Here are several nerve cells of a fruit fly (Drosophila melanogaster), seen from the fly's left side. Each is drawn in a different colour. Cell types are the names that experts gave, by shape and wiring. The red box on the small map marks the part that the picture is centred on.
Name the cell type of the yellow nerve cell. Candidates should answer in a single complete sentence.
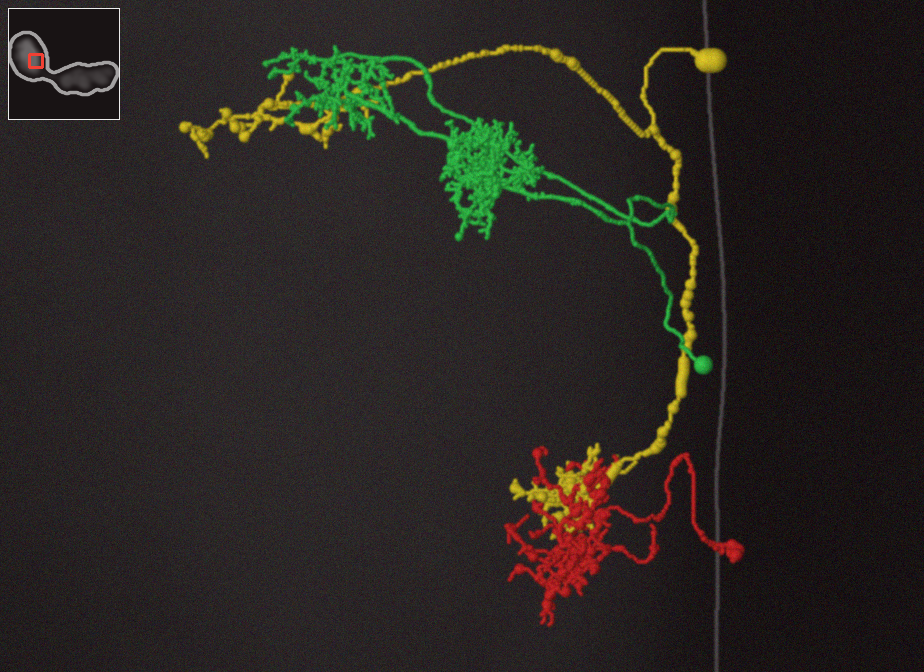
This nerve cell is classified under the cell type LPC1.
